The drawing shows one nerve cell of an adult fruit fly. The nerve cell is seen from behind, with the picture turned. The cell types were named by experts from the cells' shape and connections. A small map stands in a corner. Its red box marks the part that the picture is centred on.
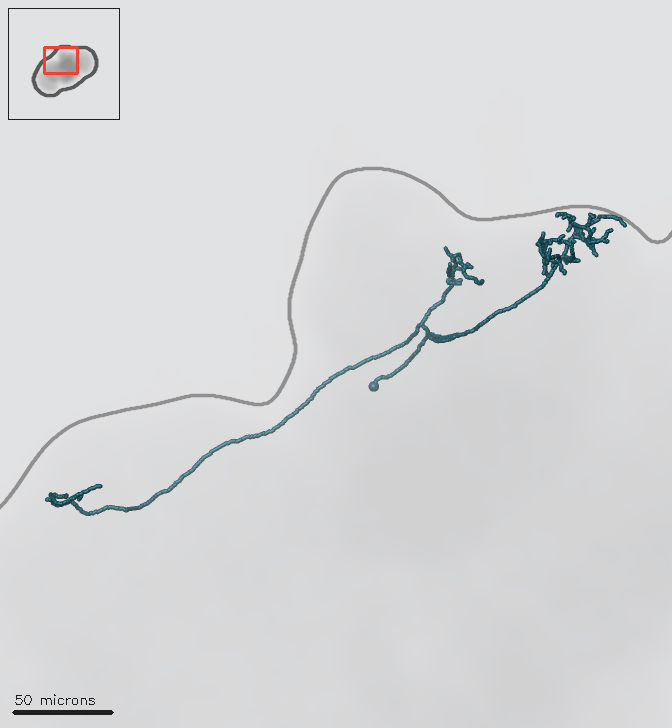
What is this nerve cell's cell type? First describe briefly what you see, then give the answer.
The cell body is in the middle of the picture. By the scale bar it is about 300 microns wide in this view. Its broad class is central-brain intrinsic neuron. The cell type is CB1033.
